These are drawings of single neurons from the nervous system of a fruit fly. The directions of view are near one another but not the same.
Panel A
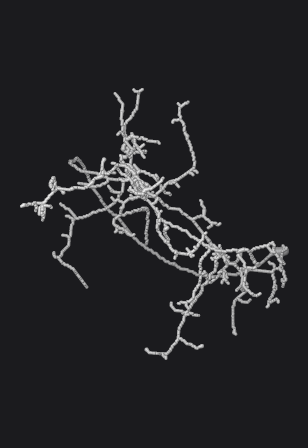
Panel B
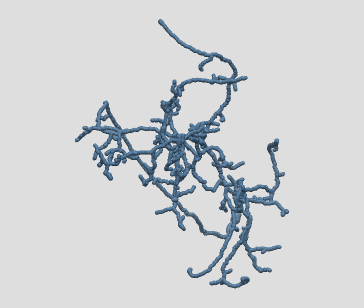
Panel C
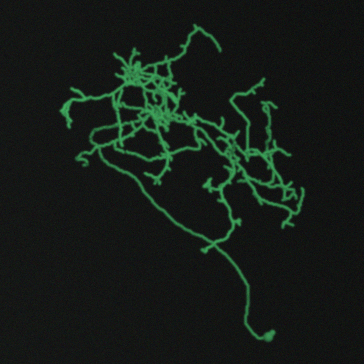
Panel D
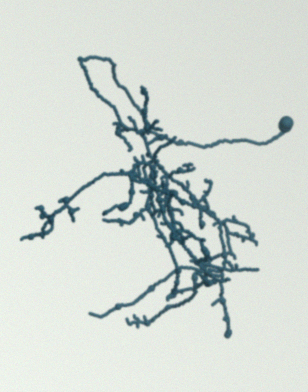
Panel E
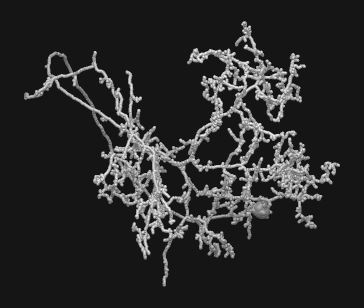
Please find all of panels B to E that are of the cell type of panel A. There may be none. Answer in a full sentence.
Panel B, panel C and panel D are of the same cell type.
